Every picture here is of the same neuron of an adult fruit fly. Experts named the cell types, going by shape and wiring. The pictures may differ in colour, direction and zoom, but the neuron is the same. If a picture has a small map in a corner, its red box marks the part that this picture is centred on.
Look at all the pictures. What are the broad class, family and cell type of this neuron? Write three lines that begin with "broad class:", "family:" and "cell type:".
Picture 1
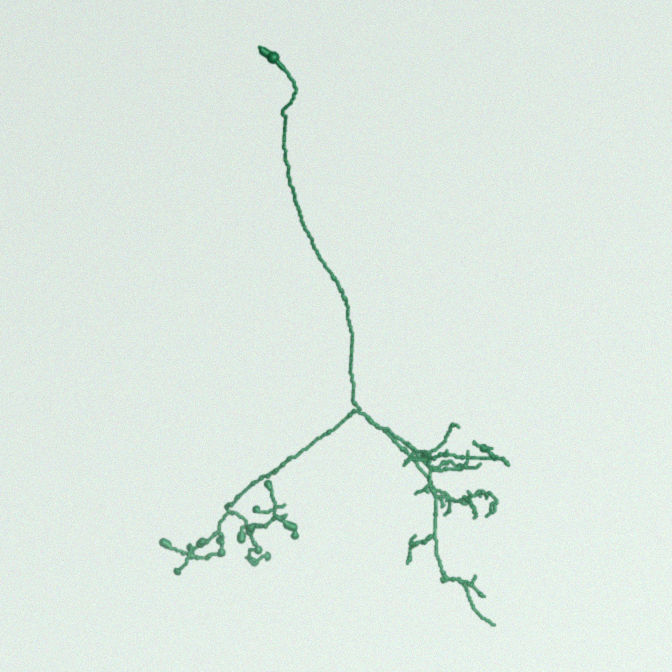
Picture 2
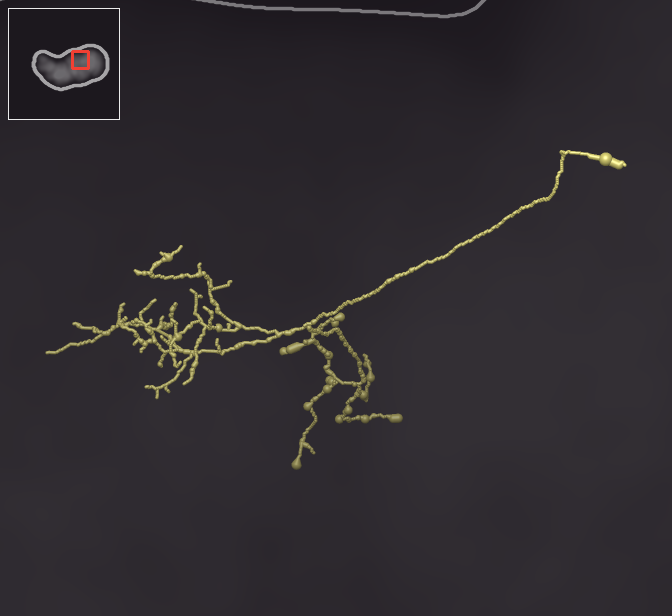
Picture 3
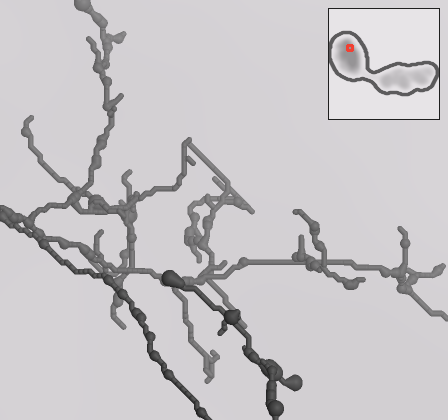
broad class: central-brain intrinsic neuron
family: hemilineage SMPad2
cell type: CB1975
